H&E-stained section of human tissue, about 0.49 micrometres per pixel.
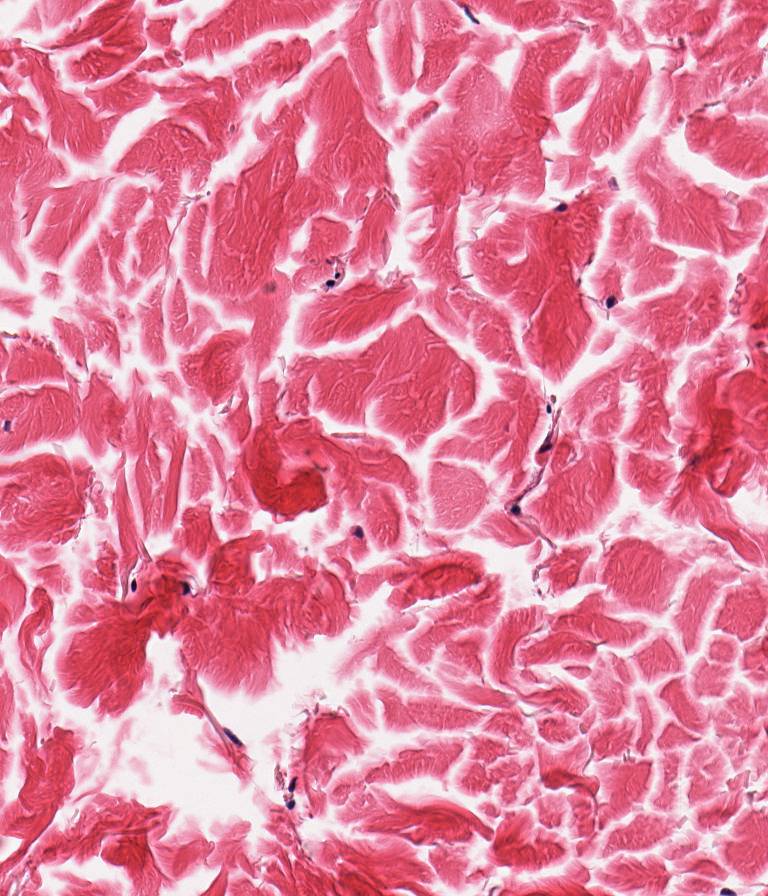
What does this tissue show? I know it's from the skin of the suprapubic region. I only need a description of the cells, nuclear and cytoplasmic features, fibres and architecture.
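You'll see bundles running in many directions, cut across and obliquely, varying widely in size, with irregular, angular outlines. The few nuclei are small, dark and elongated, tucked into the clefts between bundles. There's no epithelium anywhere in the field.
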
